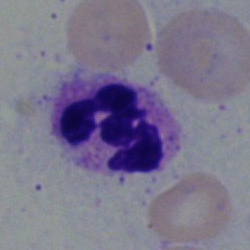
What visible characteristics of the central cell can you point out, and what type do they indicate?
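Looking at the outline, it's roughly oval, though the edge is slightly irregular. The chromatin is dense and dark purple, and I can't make out any nucleoli in the nucleus. So this is a segmented neutrophil.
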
